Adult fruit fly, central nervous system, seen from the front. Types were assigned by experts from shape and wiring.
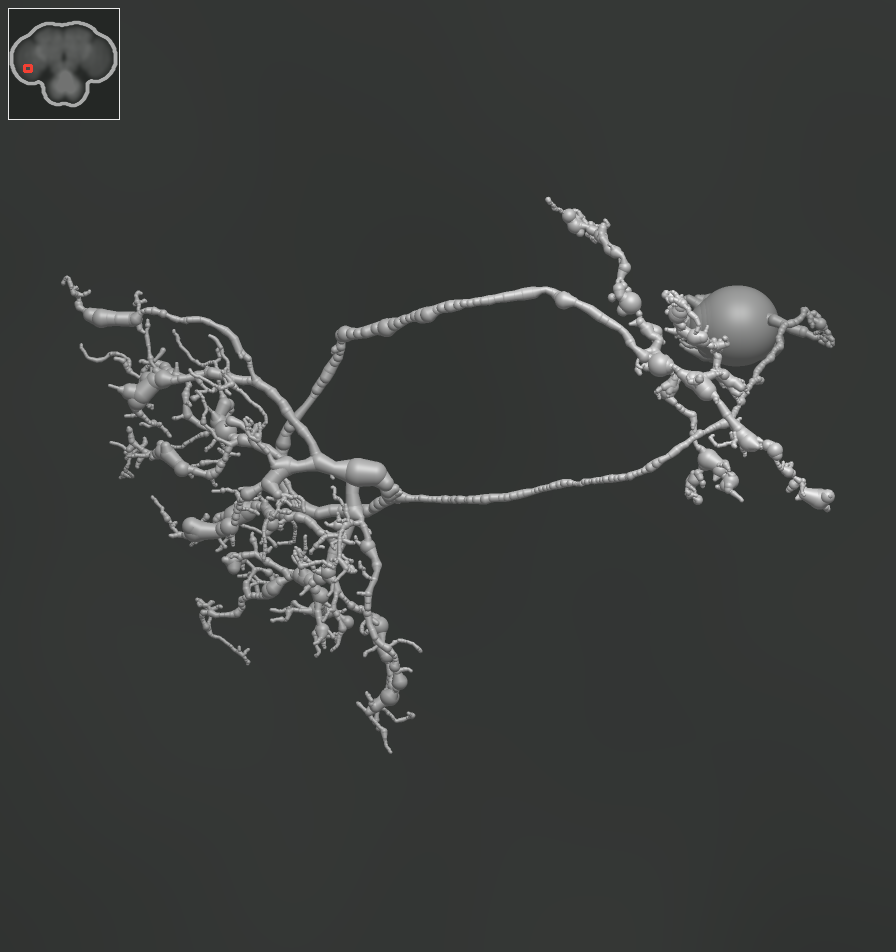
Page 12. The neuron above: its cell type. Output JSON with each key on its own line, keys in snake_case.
{
 "cell_type": "T4a"
}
